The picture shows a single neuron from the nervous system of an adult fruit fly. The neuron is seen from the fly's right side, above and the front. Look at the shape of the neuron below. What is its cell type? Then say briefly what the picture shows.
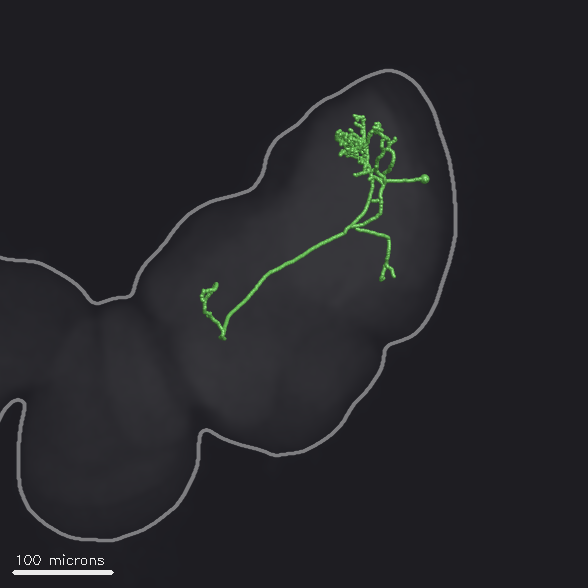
It is of cell type LHAV2g2_a. It is a central-brain intrinsic neuron. By the scale bar it is about 250 microns wide in this view. As drawn here it is about as wide as it is tall.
